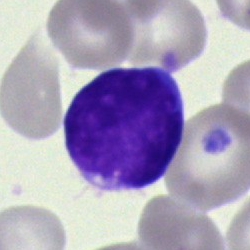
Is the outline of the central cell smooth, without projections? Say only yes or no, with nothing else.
No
